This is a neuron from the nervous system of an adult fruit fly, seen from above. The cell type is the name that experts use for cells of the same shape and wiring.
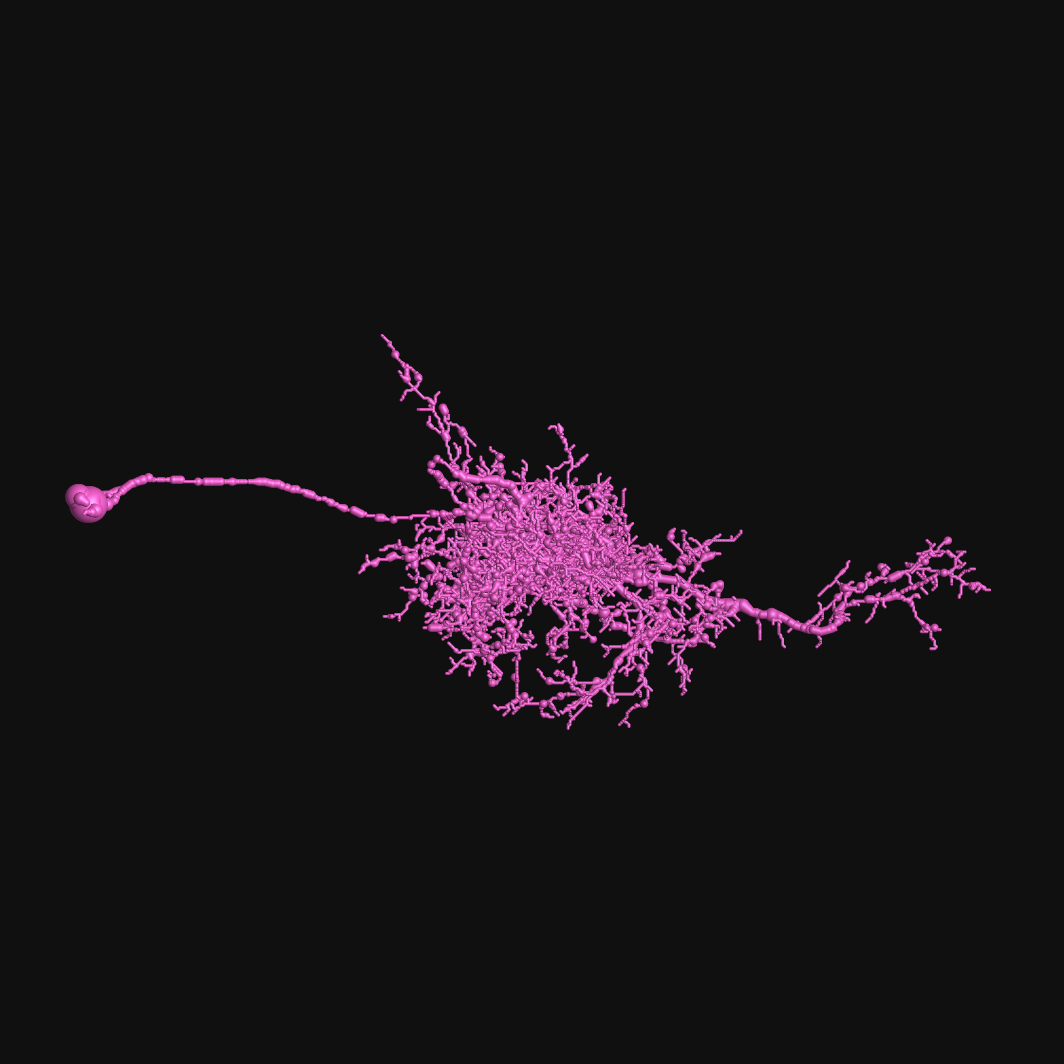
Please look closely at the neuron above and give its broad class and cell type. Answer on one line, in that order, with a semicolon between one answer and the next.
central-brain intrinsic neuron; CL001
